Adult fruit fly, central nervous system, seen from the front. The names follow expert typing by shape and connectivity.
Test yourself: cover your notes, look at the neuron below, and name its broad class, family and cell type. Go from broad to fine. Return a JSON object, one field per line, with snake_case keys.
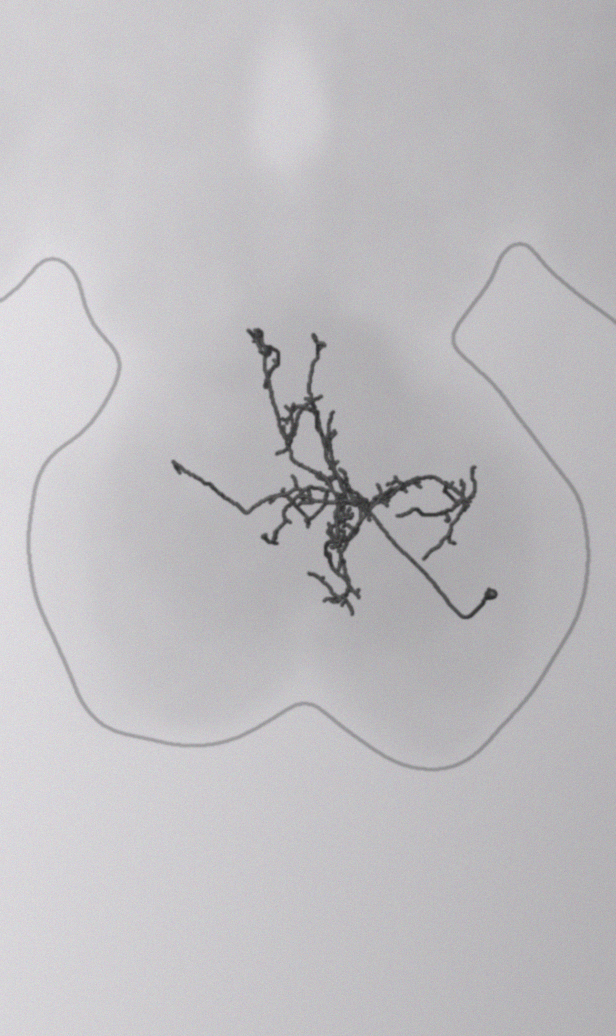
{
 "broad_class": "nerve-cord intrinsic neuron",
 "family": "hemilineage 08B",
 "cell_type": "IN08B051_c"
}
